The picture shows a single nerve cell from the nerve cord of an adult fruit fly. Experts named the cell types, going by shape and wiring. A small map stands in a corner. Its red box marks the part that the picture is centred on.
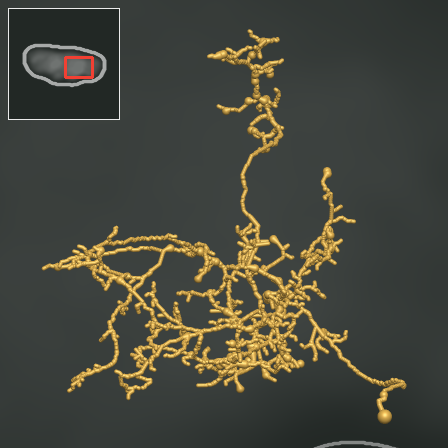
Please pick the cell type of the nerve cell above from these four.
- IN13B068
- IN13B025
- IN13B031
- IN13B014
IN13B068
